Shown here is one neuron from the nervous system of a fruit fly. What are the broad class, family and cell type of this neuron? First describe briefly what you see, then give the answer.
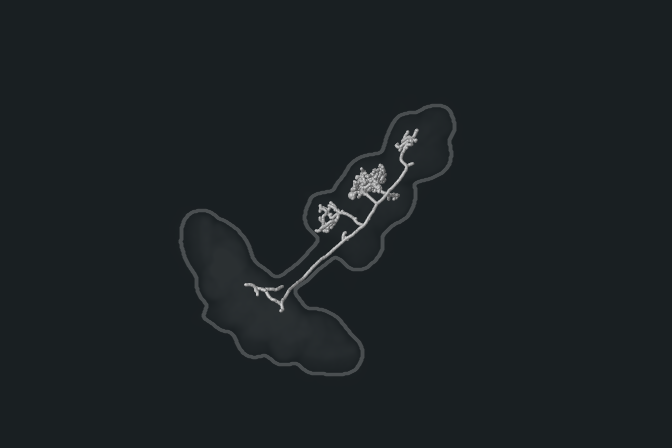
It runs through the neck, between the brain and the nerve cord. The cell body can be seen in the middle of the picture. It is an ascending neuron. The family is hemilineage 07B. Its cell type is AN07B005.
